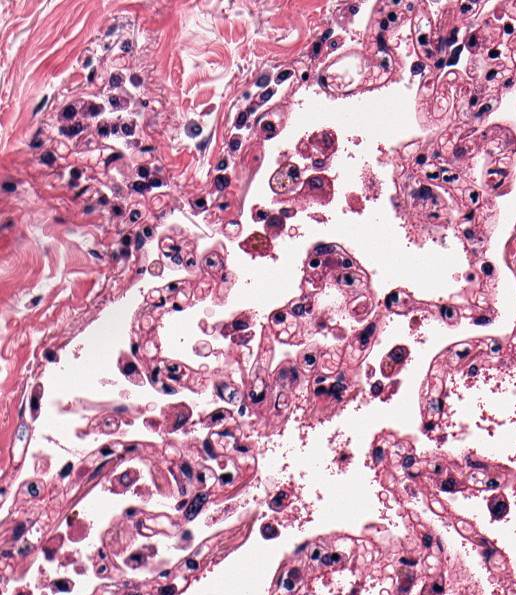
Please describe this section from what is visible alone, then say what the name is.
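Most of the centre and right of the field consists of thin, branching strands of tissue separated by open spaces. Lining these strands are plump, rounded cells with dark nuclei that bulge into the spaces. Dense, wavy, pink collagen bundles occupy the upper left edge, and immediately to their right the tissue is crowded with many small dark nuclei. This section is lung.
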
